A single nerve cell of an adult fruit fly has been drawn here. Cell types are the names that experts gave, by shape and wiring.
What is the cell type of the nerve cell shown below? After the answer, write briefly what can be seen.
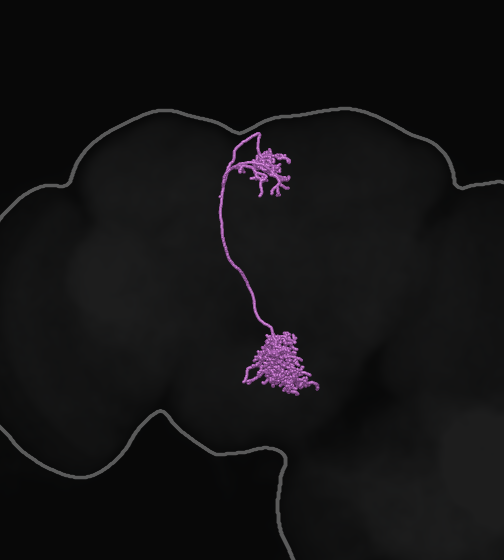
It is of cell type GNG289. It is a central-brain intrinsic neuron. As drawn here it is more than twice as tall as it is wide.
